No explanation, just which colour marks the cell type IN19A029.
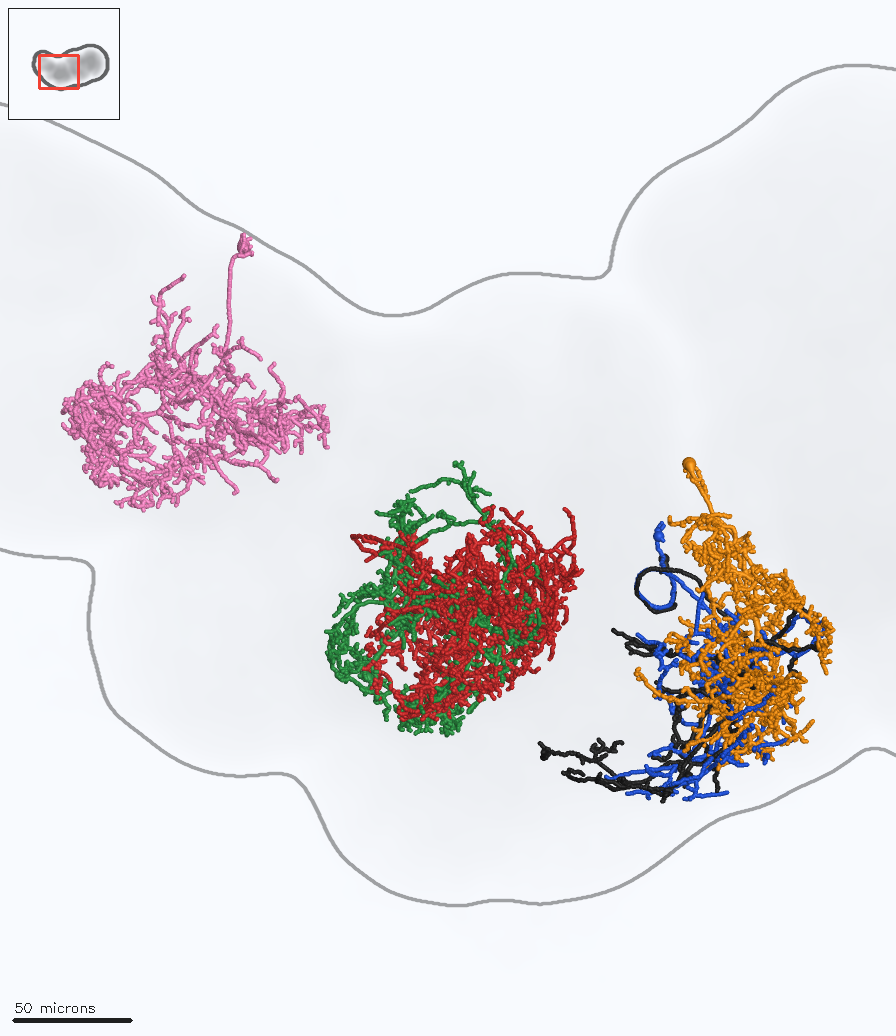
pink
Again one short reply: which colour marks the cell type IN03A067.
blue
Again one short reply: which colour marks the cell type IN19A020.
orange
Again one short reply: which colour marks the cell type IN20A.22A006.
green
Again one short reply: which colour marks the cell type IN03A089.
black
